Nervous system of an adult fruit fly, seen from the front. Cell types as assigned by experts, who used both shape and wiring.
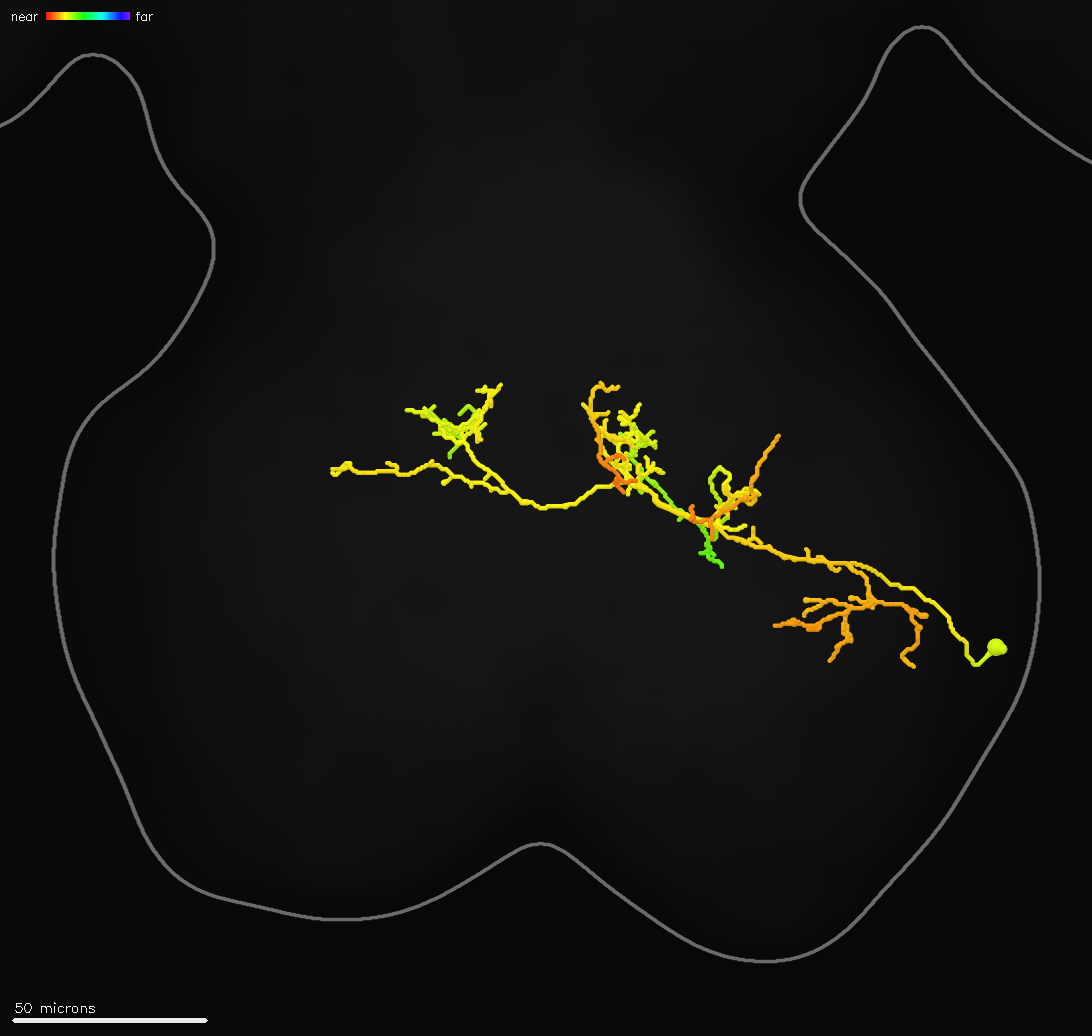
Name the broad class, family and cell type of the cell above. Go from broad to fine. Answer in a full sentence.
A nerve-cord intrinsic neuron of hemilineage 21A, type IN21A057.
